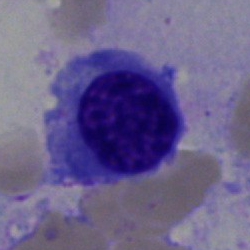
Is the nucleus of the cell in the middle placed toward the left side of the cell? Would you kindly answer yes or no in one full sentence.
No, most of its cytoplasm is found to the left of its nucleus.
